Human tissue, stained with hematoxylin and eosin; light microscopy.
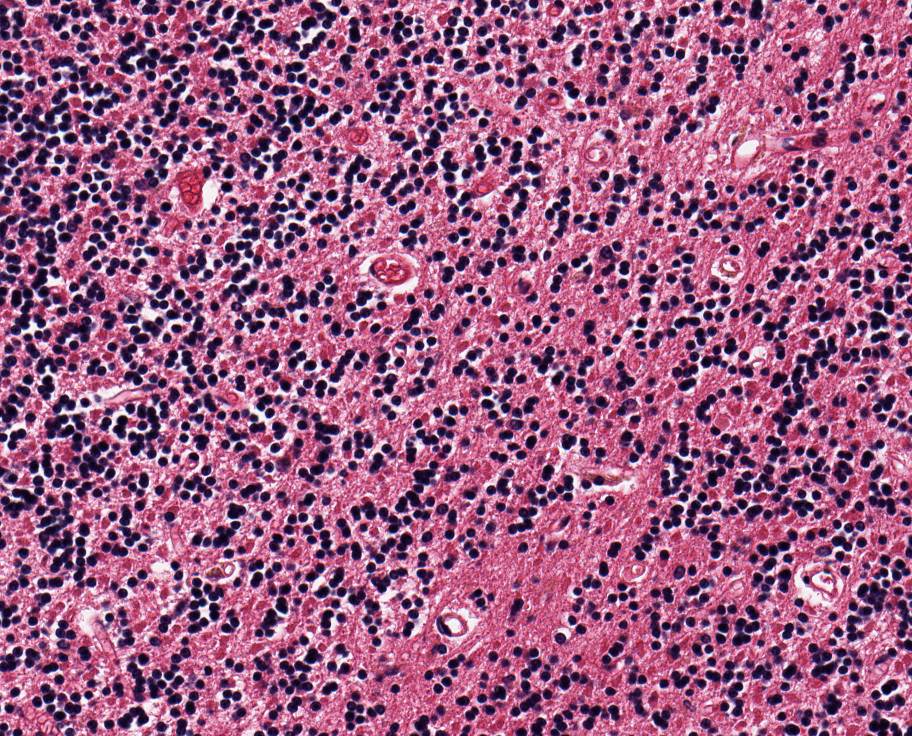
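Cerebellum, H&E. Look across the field and you'll see small round nuclei packed densely and fairly evenly throughout, with no layering and no border. Each nucleus is small, round and uniformly dark purple, with very little cytoplasm visible around it. Notice that the cells form no glands, tubules or other lumen-bearing units anywhere. Near the upper left, a small vessel holds bright red blood cells.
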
